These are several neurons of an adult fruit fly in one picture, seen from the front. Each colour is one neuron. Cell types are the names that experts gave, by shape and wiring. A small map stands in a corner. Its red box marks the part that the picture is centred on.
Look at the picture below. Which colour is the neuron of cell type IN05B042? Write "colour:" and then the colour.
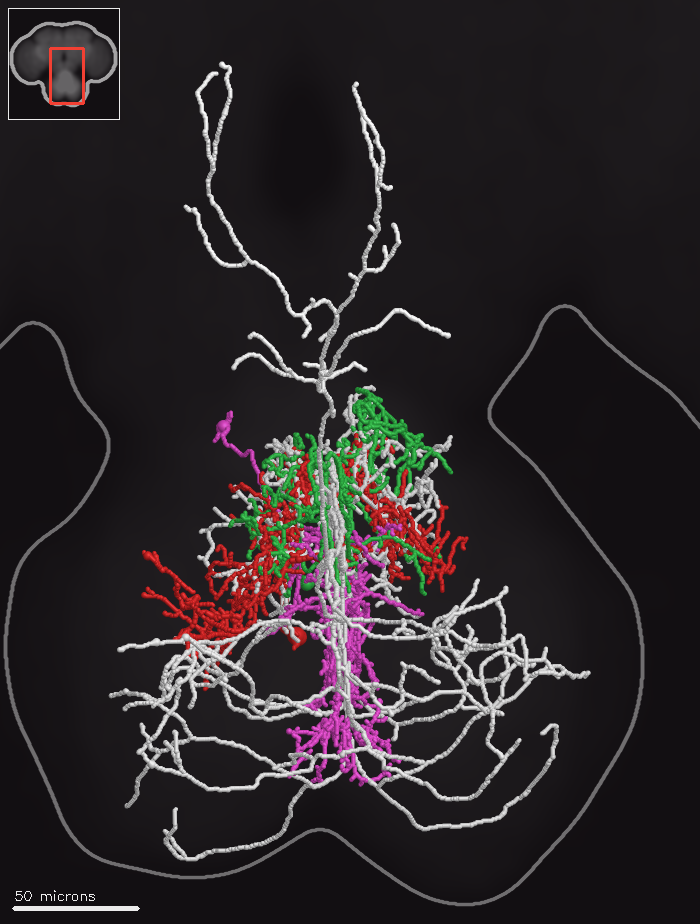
colour: magenta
